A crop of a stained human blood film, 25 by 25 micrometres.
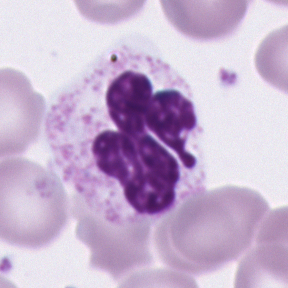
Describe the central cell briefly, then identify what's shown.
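The central cell has a roughly round outline. Fine pink-violet granules are scattered through its cytoplasm. The right-hand lobe ends in a short tapering tail pointing down and to the right, and no nucleoli are visible in the nucleus. Answer: segmented neutrophil.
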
